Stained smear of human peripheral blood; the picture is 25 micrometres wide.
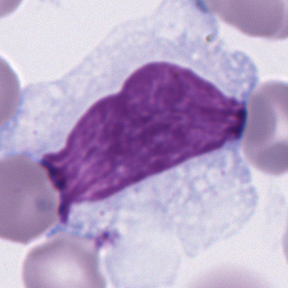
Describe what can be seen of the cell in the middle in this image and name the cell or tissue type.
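Outline irregular, edges wavy and lobed. Nucleus elongated, lying diagonally from lower left to upper right; no nucleoli clearly visible. Cytoplasm lacy, finely vacuolated. Cell: monocyte.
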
